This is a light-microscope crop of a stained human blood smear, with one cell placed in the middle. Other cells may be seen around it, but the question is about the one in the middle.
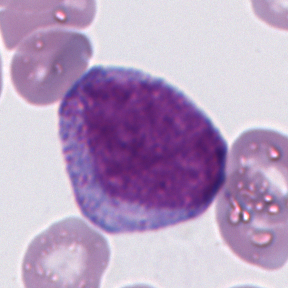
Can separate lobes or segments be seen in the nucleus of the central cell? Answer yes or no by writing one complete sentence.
No, its nucleus is undivided, compact and round, oval or kidney-shaped.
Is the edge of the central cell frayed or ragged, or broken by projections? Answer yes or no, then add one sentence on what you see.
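No. The cell outline is rounded but somewhat angular, roughly triangular, with a smooth edge.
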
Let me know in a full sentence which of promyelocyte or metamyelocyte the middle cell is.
The single cell at the center of the crop is a promyelocyte.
